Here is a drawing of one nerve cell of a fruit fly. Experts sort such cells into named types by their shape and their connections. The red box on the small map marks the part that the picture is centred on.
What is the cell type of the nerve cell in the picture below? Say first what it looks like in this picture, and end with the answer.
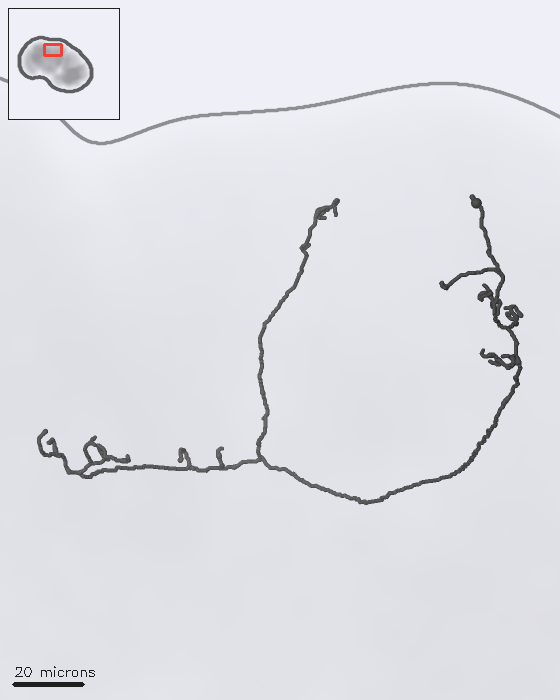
The cell body is at the upper right of the picture. By the scale bar it is about 140 microns wide in this view. It is a central-brain intrinsic neuron. Its cell type is KCa'b'-ap2.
